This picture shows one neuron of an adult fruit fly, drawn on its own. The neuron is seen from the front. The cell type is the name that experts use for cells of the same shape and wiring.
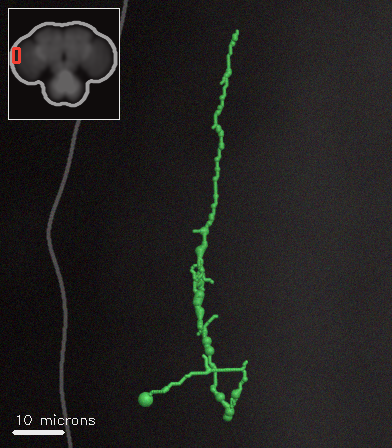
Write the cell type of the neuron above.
Dm3b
